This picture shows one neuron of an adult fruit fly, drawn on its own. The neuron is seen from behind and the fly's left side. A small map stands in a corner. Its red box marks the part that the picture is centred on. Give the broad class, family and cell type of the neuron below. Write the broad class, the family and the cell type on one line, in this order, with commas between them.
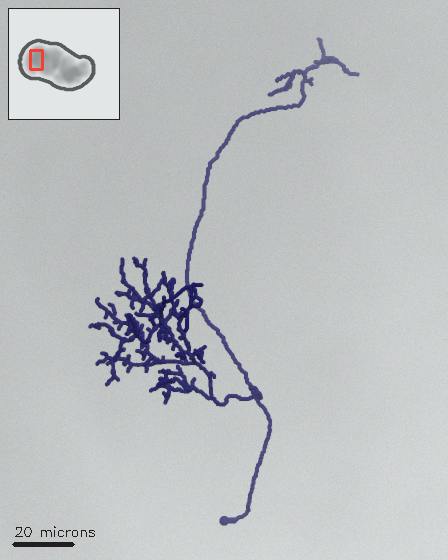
visual projection neuron, LoVP, LoVP1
